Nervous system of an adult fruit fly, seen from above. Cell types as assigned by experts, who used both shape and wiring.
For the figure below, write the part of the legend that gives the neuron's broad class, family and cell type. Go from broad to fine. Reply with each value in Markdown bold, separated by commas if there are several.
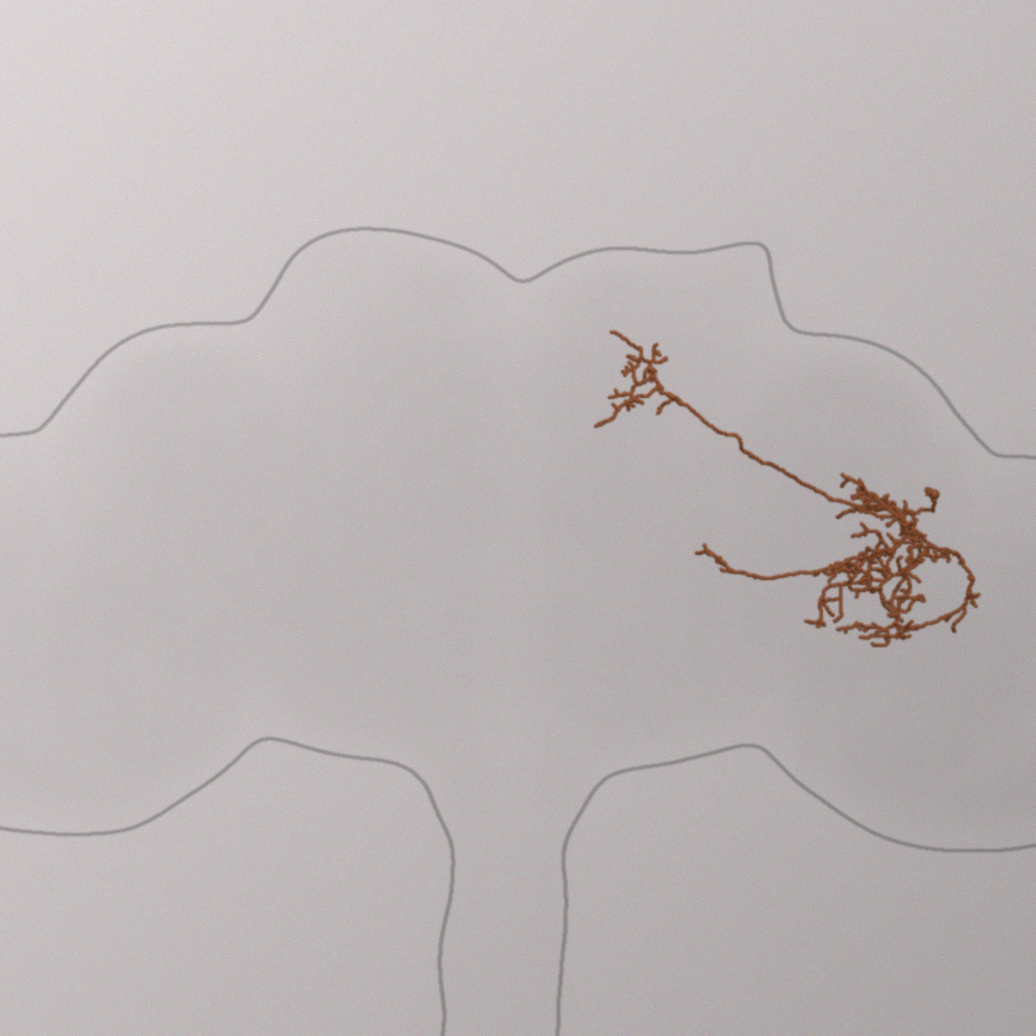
**central-brain intrinsic neuron**, **hemilineage LHl2_dorsal**, **CB1308**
